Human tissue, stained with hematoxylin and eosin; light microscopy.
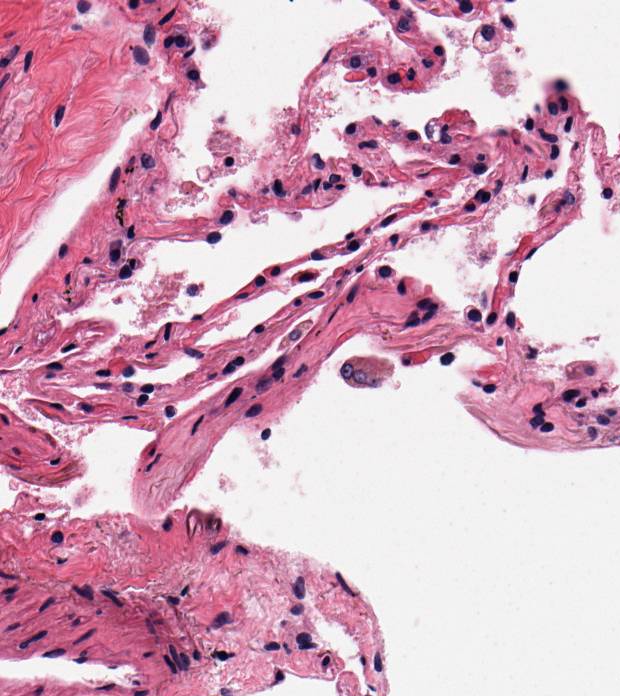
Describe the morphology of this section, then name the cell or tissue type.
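Thin branching pink strands cross the mid-field roughly from lower left to upper right, between wide empty spaces. They carry scattered small, dark, oval to flattened nuclei in scant pink tissue. A few black pigment granules lie in a strand near the upper left. This is lung.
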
